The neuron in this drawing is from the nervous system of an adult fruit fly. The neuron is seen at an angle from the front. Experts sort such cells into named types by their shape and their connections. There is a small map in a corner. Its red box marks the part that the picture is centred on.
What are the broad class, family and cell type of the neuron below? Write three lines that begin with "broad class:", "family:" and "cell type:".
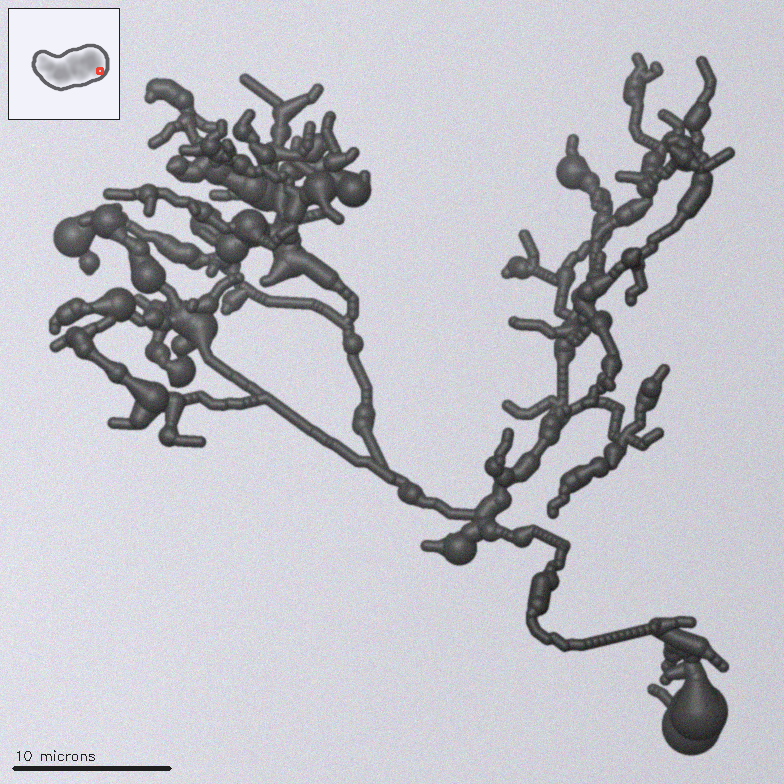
broad class: optic-lobe intrinsic neuron
family: Dm
cell type: Dm10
